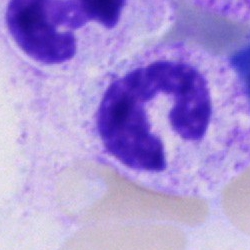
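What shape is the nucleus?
One thick curved band, bent like a horseshoe.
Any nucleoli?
None are visible.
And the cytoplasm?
Fine lilac granules all through it, and no clear vacuoles.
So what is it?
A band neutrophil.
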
